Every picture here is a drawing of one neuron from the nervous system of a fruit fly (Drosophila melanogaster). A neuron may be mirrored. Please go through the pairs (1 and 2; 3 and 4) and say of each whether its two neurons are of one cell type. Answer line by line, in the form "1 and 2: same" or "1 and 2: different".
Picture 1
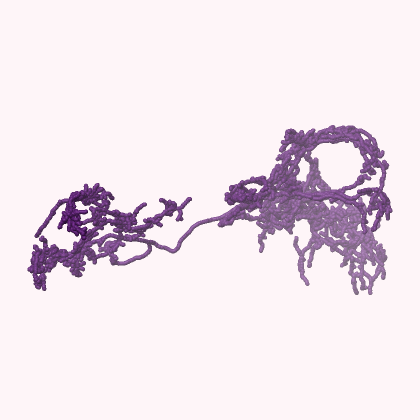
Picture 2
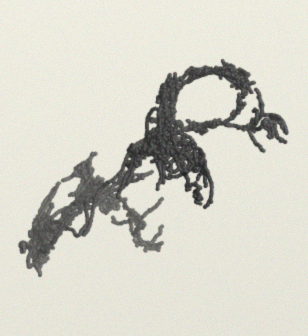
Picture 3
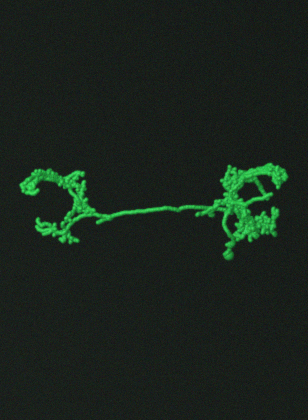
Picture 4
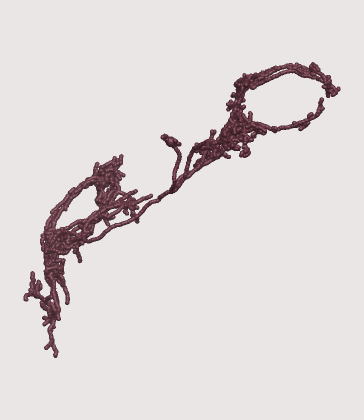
1 and 2: same
3 and 4: different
